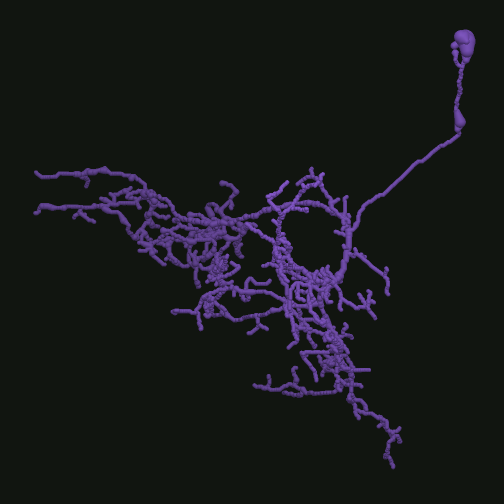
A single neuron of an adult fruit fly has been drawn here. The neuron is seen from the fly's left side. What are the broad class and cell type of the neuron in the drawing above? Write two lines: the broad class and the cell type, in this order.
central-brain intrinsic neuron
CL368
